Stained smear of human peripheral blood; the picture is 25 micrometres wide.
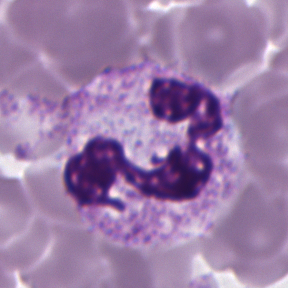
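Segmented neutrophil at the centre of a stained human peripheral blood smear, taken point by point. First, the outline is roughly round. Next, the lobed nucleus curves in an S-like shape from upper right to lower left, its chromatin dark purple and coarsely clumped. Last, the cytoplasm is plentiful and pale pinkish-lilac.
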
